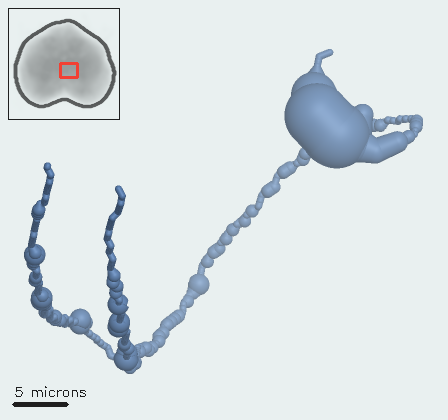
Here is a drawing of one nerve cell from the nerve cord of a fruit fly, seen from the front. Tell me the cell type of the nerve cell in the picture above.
AN01A089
